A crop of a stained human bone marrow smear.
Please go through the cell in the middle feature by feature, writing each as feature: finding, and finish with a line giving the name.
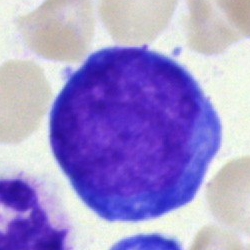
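Chromatin: fine, evenly spread, no coarse clumps
Cytoplasm: deep blue
Granules: none visible in the cytoplasm
Nearby cell: purple, granular, at the lower left corner of the picture
Name: blast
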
